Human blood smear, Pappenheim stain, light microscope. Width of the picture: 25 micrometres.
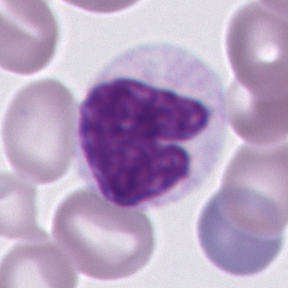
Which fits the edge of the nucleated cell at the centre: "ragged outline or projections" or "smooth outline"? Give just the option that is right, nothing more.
Smooth outline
